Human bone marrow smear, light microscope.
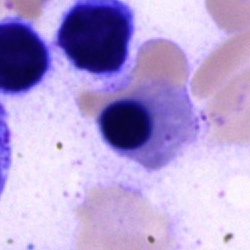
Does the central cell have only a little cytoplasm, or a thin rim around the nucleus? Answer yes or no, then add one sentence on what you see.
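No. The cytoplasm covers more of the cell than the nucleus does.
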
